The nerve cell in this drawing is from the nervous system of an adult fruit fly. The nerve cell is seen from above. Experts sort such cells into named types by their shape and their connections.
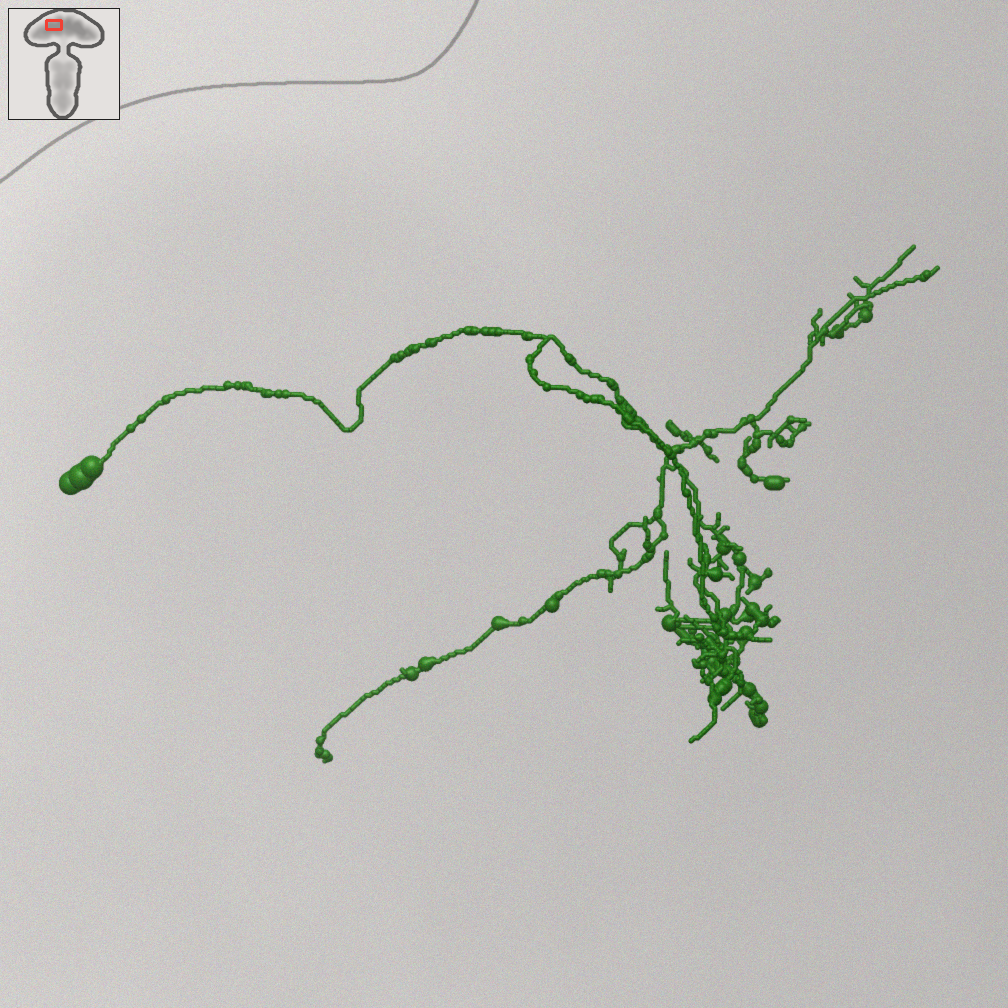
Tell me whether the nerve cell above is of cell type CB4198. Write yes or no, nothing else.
yes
